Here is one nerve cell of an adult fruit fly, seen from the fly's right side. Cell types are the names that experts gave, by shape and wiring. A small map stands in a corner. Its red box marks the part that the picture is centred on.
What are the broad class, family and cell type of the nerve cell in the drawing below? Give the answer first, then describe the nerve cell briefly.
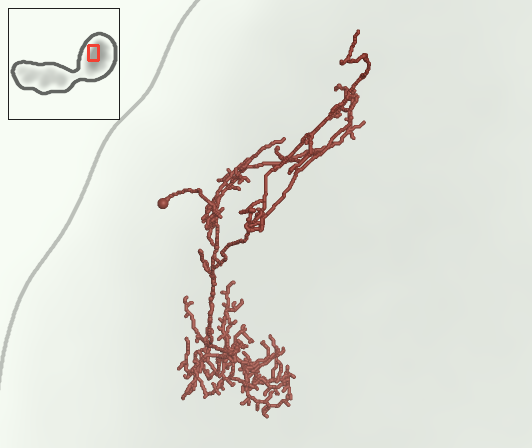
Its broad class is visual projection neuron. Its family is hemilineage PSp3. It is of cell type LoVP21. Dozens of branch ends can be seen. As drawn here it is taller than it is wide.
